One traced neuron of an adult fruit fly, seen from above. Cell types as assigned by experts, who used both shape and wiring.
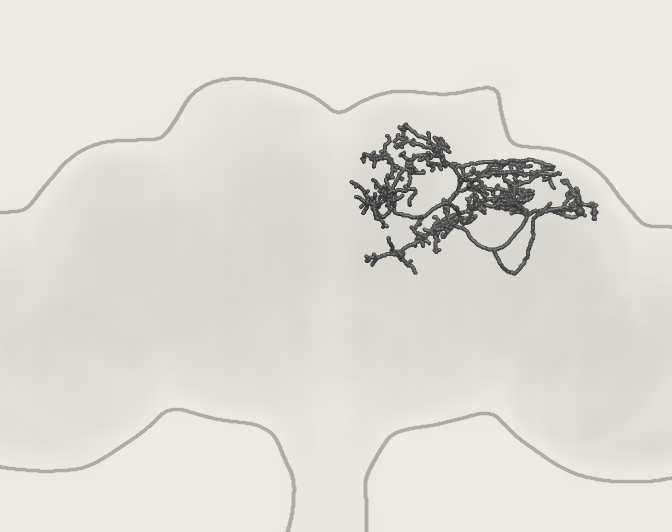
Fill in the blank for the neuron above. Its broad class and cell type: central-brain intrinsic neuron; AOTU103m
